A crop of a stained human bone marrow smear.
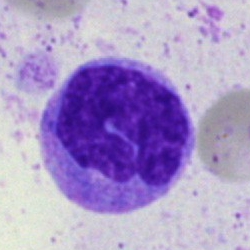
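Monocyte, the central cell in a stained human bone marrow smear under the light microscope. The nucleus occupies most of the cell, lies toward the upper right and carries a notch in its lower edge. Its chromatin is dark purple, mottled and clumped. Pale blue-violet cytoplasm forms a crescent, chiefly along the lower left.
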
